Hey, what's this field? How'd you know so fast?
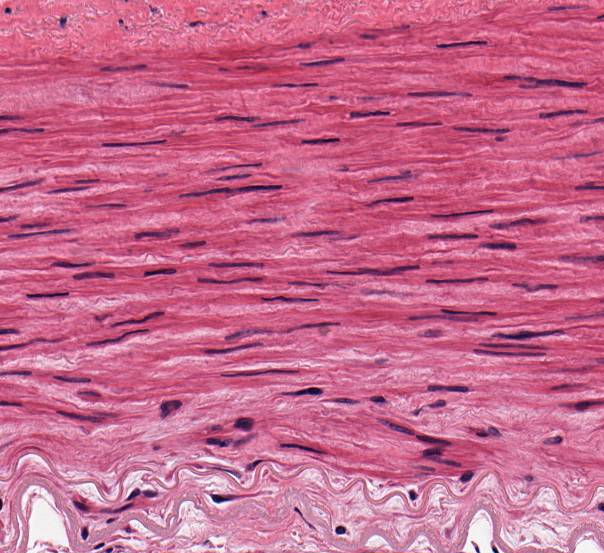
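Tunica media of an artery. Broad band of tightly packed, parallel pink fibres, roughly horizontal; dark, slender, cigar-shaped nuclei lie parallel to them, as in smooth muscle.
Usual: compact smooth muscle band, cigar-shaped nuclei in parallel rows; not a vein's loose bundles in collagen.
Wavy, corrugated line near bottom edge, side to side; white empty spaces below, bottom left and right corners.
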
